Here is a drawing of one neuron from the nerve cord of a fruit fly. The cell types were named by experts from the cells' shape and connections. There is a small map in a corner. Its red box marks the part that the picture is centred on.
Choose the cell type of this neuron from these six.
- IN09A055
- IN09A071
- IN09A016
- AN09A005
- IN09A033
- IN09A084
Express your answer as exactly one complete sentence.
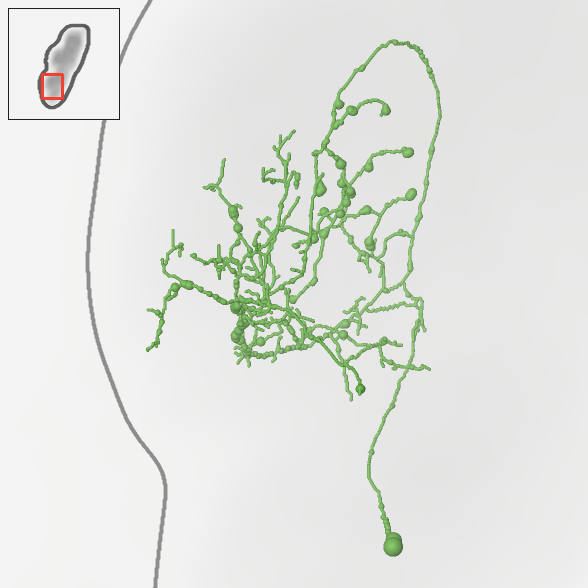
Under the cell type IN09A084 falls this neuron.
